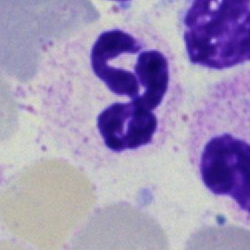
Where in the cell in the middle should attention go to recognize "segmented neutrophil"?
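Here the chromatin is dense and dark purple, with little visible fine texture.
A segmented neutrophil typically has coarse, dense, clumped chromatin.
So the chromatin of this cell goes with the name segmented neutrophil. The cytoplasm, I see, is plentiful and pale pinkish-lilac, with fine pink-violet granules scattered evenly through it. The outline is roughly round, though its edge is faint and indistinct.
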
